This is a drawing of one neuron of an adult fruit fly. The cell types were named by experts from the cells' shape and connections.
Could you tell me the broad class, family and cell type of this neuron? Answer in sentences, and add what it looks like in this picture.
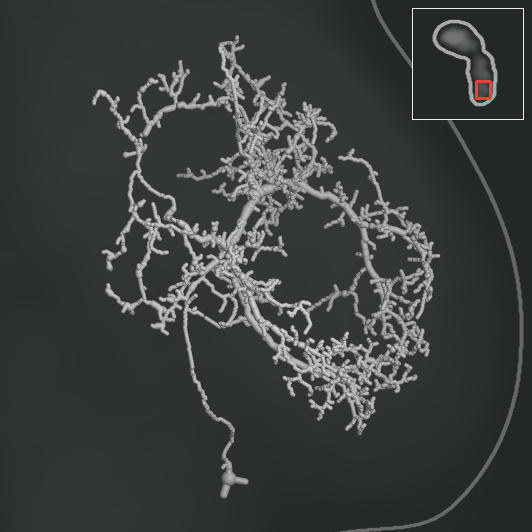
Its broad class is nerve-cord intrinsic neuron. Its family is hemilineage 20A.22A. The cell type is IN20A.22A006. The cell body can be seen at the bottom of the picture. The picture shows more than a hundred branch ends.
